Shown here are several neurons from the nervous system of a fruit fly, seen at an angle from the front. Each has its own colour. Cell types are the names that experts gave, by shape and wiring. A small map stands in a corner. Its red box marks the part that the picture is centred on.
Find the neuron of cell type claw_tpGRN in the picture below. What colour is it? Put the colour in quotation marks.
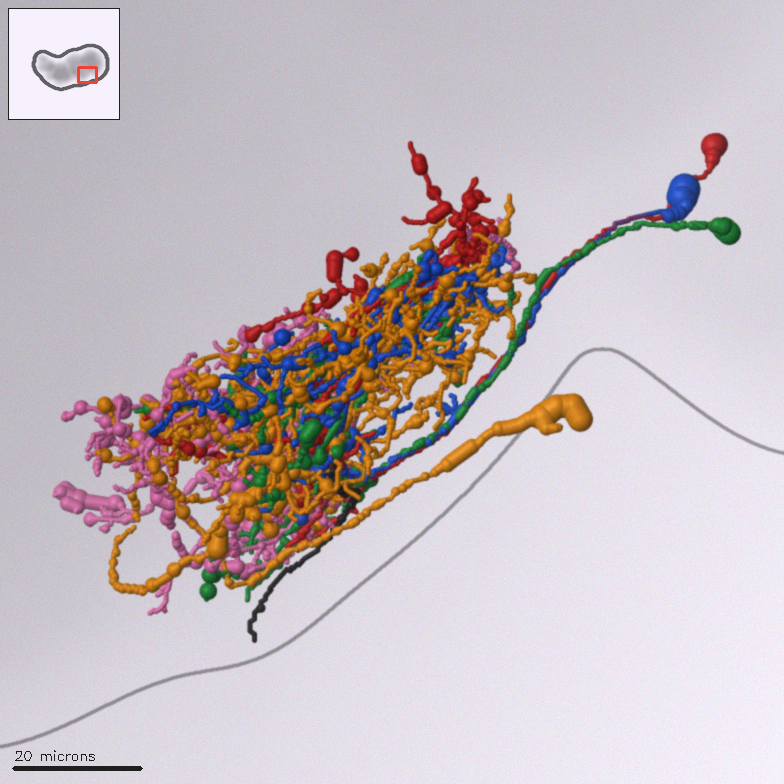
"black"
